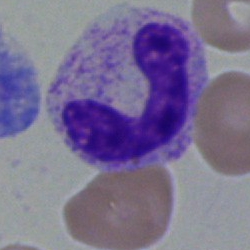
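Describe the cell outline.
Round, with a smooth edge.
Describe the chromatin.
Dark purple, dense and clumped.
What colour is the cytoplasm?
Pale lilac-grey.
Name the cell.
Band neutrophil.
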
